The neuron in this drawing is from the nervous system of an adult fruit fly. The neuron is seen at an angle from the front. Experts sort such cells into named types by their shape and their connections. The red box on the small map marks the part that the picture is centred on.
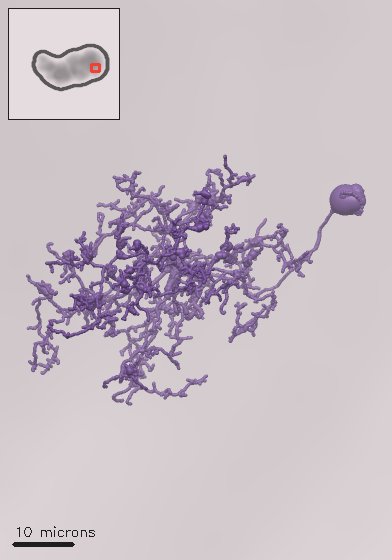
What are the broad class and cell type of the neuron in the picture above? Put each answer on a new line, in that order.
central-brain intrinsic neuron
CB1384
